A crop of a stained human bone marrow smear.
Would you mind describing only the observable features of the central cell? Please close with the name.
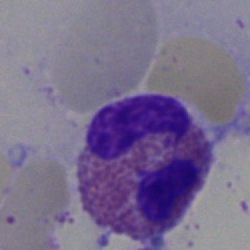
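Two separate lobes make up the nucleus. One lobe stretches, elongated, across the top of the cell, while the other is rounder and sits at the lower right. The chromatin is dense and stains dark purple. Coarse pinkish-red granules pack the cytoplasm. The cell is an eosinophil.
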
